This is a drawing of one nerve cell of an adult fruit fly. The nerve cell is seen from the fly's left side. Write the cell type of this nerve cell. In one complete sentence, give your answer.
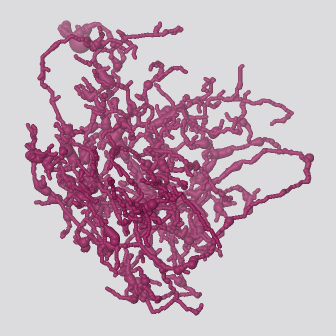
Classified by cell type, this nerve cell is GNG174.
